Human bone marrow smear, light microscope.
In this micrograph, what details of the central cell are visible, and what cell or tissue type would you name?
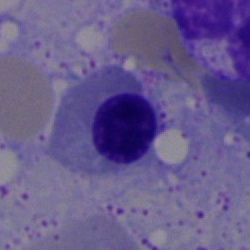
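Let's start with the nucleus: it sits off-centre, over toward the right side of the cell. Look closely at its chromatin, which is dark purple and packed into dense clumps. You won't find a nucleolus anywhere in that nucleus. Now turn to the cytoplasm; it shows no granules at all. This cell is an erythroblast.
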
